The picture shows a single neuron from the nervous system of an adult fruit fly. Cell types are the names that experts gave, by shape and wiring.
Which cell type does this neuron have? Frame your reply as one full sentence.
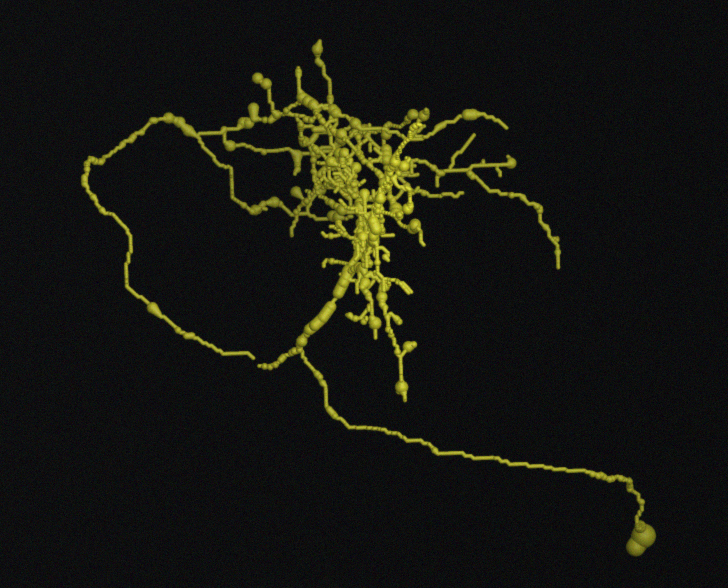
This neuron is given the cell type CL280.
